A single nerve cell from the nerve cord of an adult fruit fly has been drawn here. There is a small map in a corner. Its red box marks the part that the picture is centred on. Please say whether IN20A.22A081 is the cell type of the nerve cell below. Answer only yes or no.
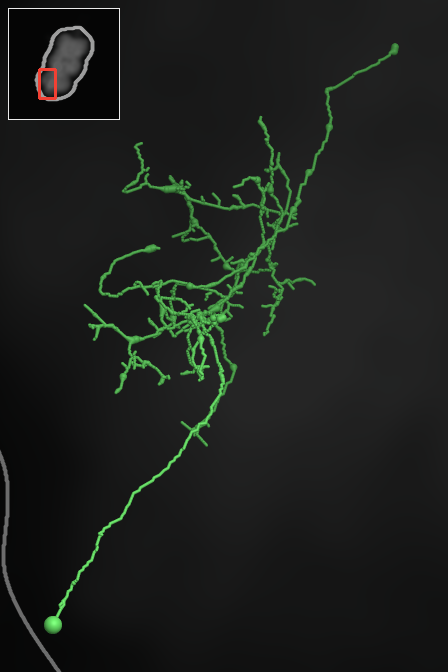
yes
